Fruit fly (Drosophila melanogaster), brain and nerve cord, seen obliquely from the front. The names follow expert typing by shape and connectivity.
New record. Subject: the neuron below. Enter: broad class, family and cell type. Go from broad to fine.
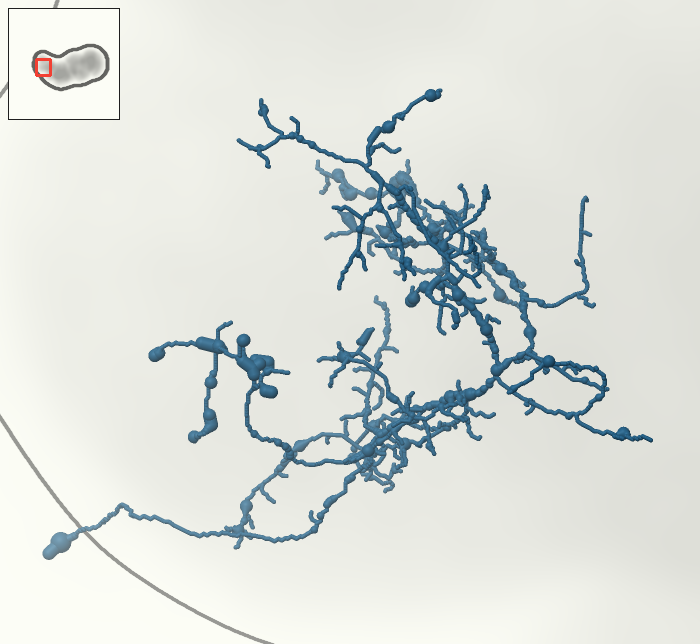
nerve-cord intrinsic neuron; hemilineage 16B; IN16B105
